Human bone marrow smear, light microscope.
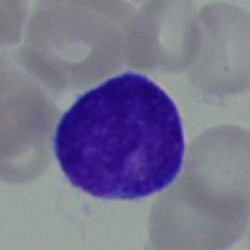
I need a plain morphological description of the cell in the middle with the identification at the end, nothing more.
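There's very little cytoplasm, at most a very thin rim at the edge. The chromatin is dense and dark purple, with small paler patches scattered through it. No granules show anywhere in the cell, and the surface has no projections or blebs. It's a blast.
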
